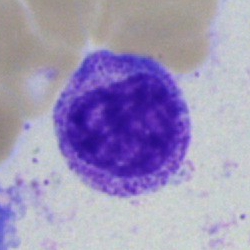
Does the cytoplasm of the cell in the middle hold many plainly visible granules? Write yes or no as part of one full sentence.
Yes, there is a large number of visible granules in the cell's cytoplasm.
